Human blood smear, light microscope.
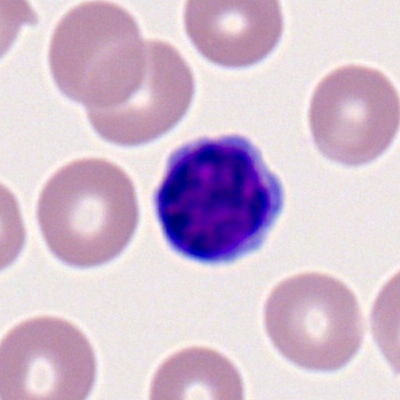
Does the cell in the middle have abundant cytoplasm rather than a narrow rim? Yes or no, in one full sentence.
No, a narrow rim is all the cytoplasm this cell has.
